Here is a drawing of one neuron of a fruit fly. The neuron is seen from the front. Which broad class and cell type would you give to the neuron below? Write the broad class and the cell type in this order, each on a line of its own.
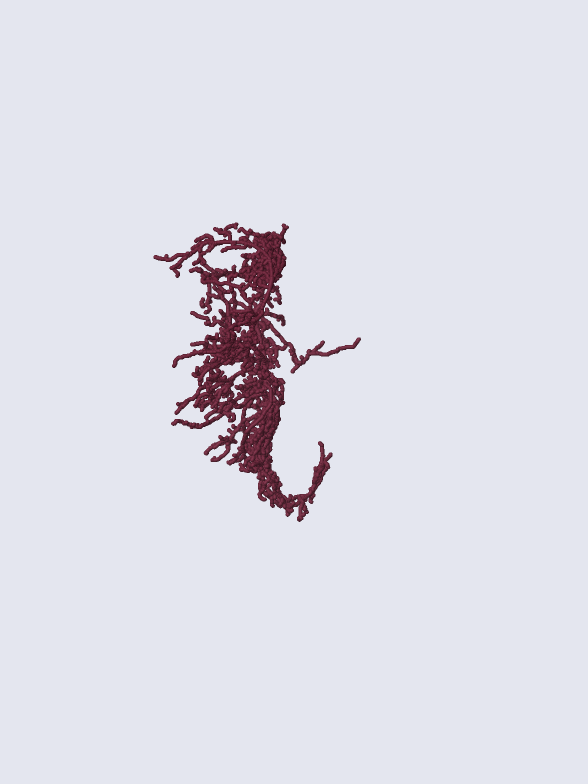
central-brain intrinsic neuron
SMP543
